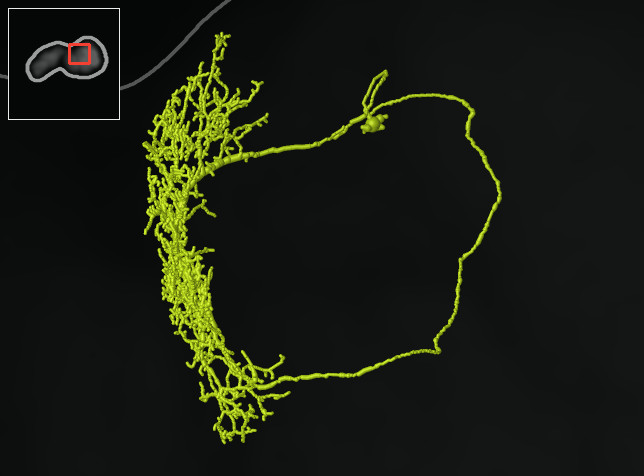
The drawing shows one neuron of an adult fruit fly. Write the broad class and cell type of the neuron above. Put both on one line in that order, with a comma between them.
central-brain intrinsic neuron, GNG507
